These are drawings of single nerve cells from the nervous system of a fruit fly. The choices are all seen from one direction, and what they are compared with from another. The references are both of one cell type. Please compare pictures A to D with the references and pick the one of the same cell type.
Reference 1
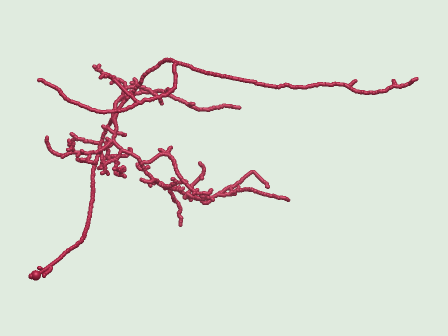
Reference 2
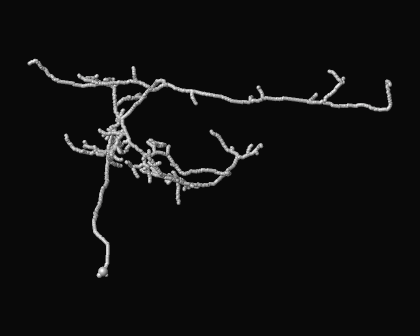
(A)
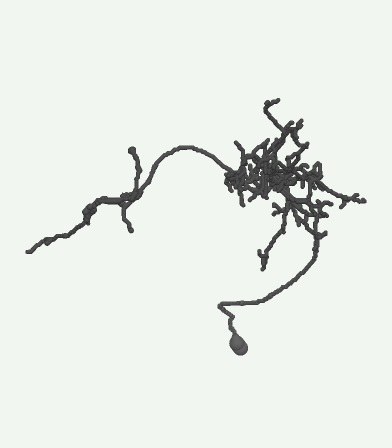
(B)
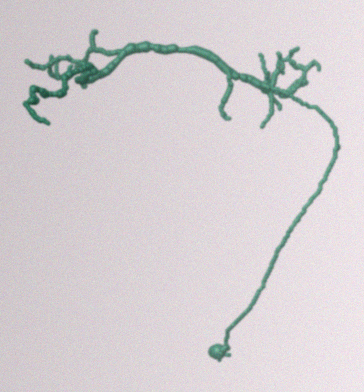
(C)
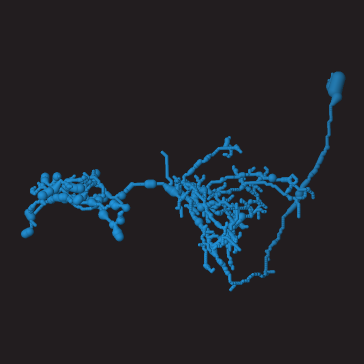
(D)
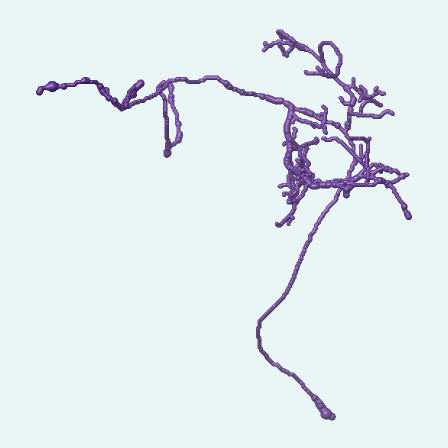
D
